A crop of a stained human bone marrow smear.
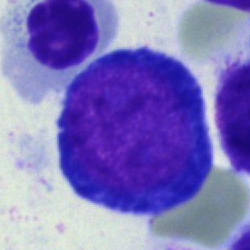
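Proerythroblast in the middle of the field. First, the outline is roughly round. Next, the edge is slightly uneven and knobbly rather than perfectly smooth. The chromatin is fine and evenly spread, with no coarse clumps. Last, the cytoplasm is only a thin deep blue rim around the nucleus.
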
